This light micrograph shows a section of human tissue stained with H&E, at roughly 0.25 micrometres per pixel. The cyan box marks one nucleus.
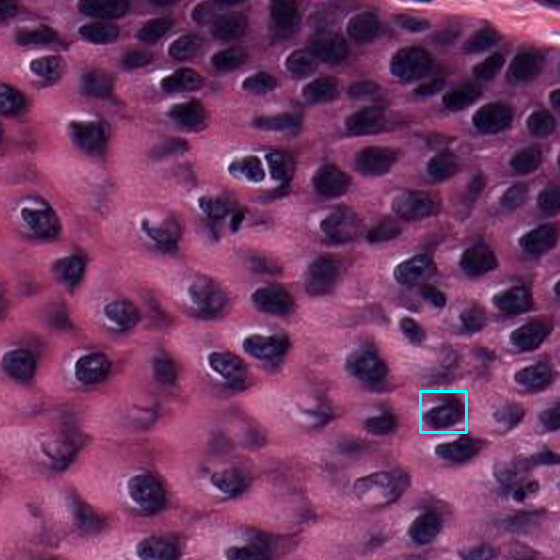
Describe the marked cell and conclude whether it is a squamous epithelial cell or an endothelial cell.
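The nucleus is oval, longer from side to side, and about the same size as the nuclei around it. The nucleus sits within pink cytoplasm that looks faintly streaked, and the cell's outline against its neighbours is not sharply drawn. The cell lies in a packed sheet of similar cells, with another dark oval nucleus with a pale rim just below it. It is a squamous epithelial cell.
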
